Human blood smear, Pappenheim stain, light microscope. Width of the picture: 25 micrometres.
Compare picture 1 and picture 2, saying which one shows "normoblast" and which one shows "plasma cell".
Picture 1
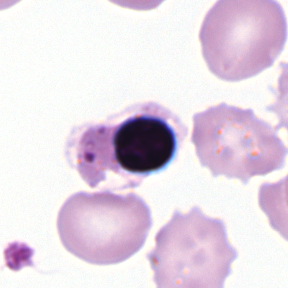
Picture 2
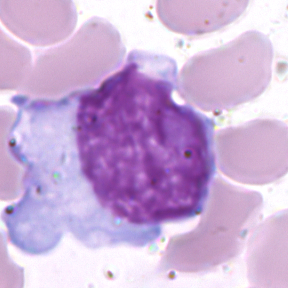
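Picture 1 shows the normoblast, and picture 2 shows the plasma cell. First point, the chromatin: in picture 1 it is very dark and almost evenly dense throughout, with no nucleoli visible, whereas in picture 2 it is mottled, with paler patches among darker purple areas.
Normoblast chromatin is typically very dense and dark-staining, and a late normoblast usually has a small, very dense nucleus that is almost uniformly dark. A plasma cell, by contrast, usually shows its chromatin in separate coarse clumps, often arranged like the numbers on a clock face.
Second point, the colour of the cytoplasm: in picture 1 it is pale pinkish-lilac, close to the colour of the nearby red cells, while in picture 2 it is a pale greyish blue.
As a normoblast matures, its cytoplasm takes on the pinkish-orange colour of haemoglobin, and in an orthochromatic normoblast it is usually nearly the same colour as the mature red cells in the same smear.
Third point, where the cytoplasm lies: in both cells most of it is to the left of the nucleus. Fourth point, what the cytoplasm holds: picture 1 has a small dark purple dot to the left of the nucleus, while picture 2 shows no distinct granules, although small dark specks are scattered over the field, including on the cell. Fifth point, the outline: in picture 1 it is irregular and ragged, and in picture 2 it is irregular, with rounded bulges along its left edge. Last point, a measurement: the nucleus in picture 2 is about 14 by 11 micrometres.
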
